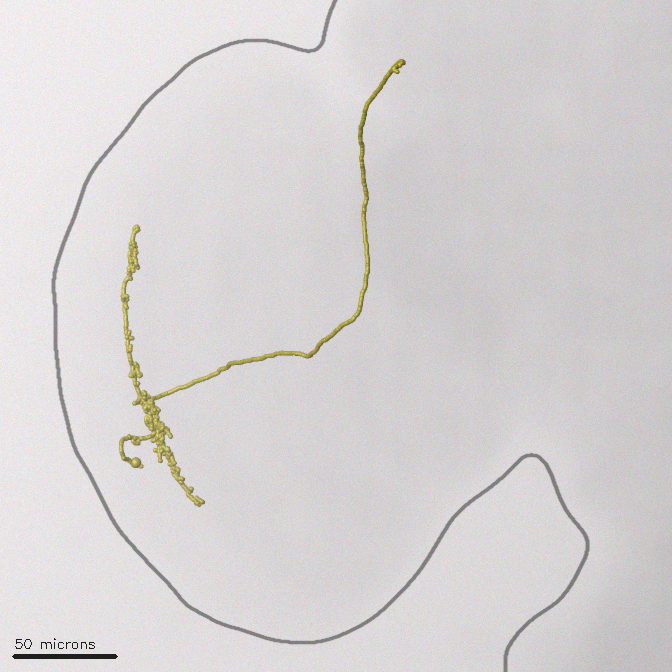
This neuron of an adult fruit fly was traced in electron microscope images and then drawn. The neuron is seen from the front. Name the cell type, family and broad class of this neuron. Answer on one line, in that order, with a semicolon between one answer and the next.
MeTu1; MeTu; visual projection neuron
